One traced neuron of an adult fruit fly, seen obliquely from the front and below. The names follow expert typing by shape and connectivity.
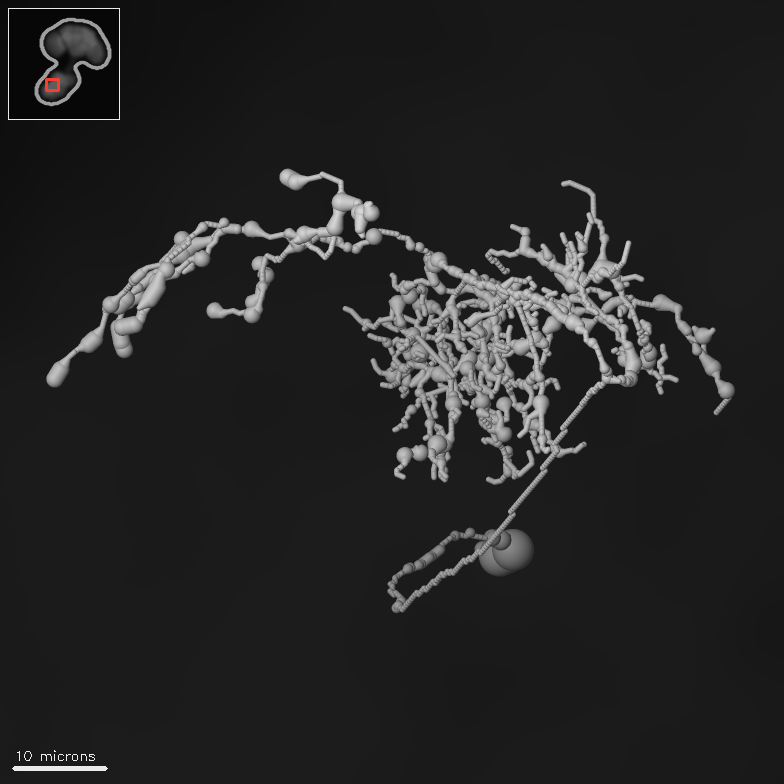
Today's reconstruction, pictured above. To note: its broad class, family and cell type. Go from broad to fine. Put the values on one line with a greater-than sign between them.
nerve-cord intrinsic neuron > hemilineage 06A > IN06A117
